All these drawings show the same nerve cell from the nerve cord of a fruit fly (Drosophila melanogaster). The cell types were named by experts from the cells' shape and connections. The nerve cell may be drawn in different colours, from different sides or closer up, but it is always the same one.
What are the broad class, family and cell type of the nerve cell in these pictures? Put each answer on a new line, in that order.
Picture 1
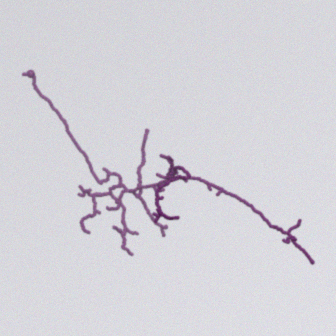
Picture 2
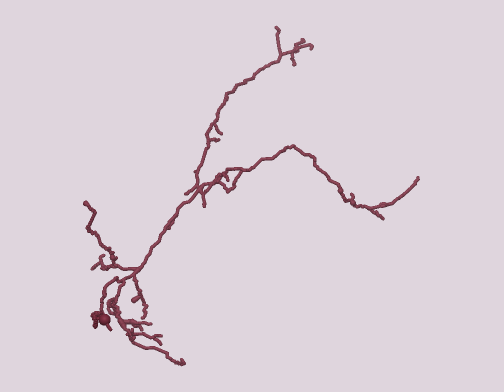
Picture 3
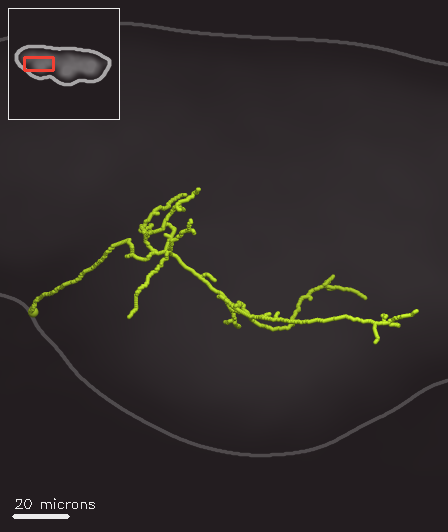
nerve-cord intrinsic neuron
hemilineage 20A.22A
IN20A.22A088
